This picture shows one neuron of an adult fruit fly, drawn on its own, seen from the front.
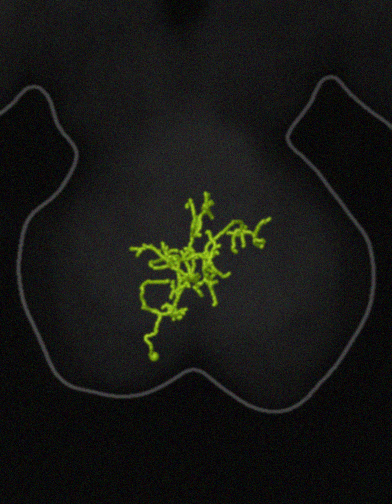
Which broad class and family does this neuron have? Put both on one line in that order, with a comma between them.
nerve-cord intrinsic neuron, hemilineage 06B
